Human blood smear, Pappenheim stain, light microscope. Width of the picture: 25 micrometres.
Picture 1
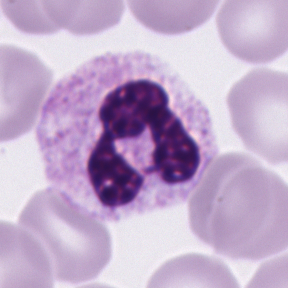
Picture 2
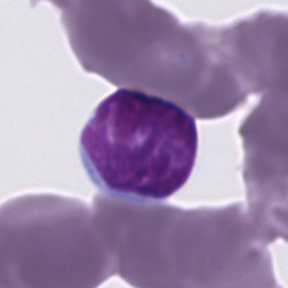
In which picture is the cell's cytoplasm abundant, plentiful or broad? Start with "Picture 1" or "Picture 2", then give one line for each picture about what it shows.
Picture 1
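In picture 1: The cytoplasm is abundant and pale pinkish-lilac.
In picture 2: The cytoplasm is very scant, with the nucleus filling nearly the whole cell.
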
